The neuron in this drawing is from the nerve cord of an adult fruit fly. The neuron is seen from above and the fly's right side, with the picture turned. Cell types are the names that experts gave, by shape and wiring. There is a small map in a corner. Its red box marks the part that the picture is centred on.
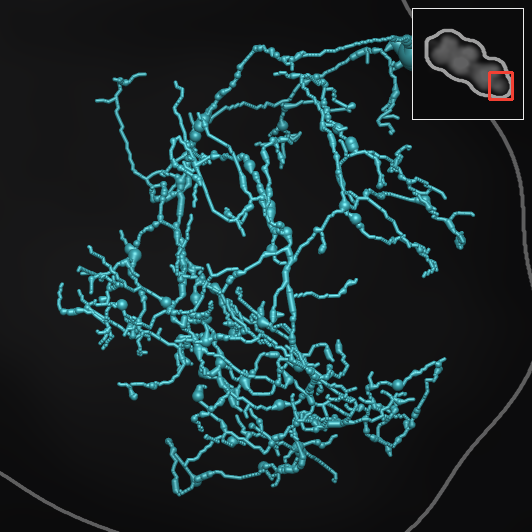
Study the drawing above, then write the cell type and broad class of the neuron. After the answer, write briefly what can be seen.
The cell type is INXXX326. It is a nerve-cord intrinsic neuron. As drawn here it is about as wide as it is tall.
